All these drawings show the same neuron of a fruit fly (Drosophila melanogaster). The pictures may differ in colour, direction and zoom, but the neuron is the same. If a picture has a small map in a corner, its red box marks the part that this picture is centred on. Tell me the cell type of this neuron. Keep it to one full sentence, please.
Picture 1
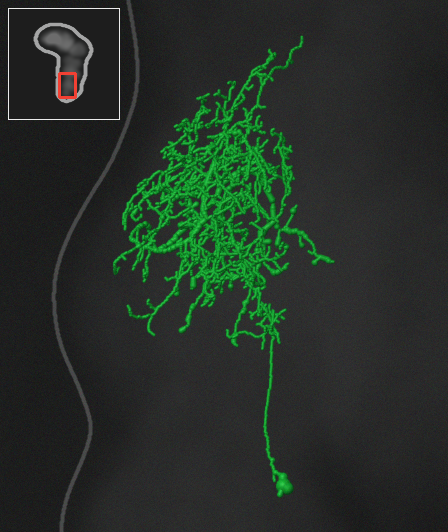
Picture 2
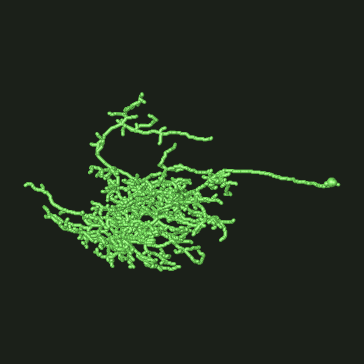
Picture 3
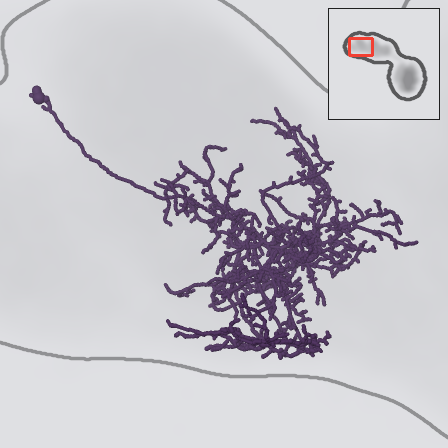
This neuron is given the cell type IN03A015.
